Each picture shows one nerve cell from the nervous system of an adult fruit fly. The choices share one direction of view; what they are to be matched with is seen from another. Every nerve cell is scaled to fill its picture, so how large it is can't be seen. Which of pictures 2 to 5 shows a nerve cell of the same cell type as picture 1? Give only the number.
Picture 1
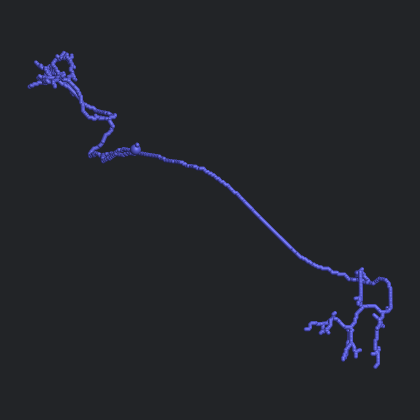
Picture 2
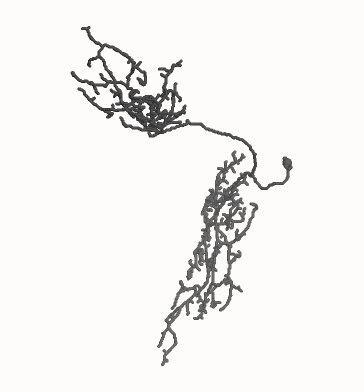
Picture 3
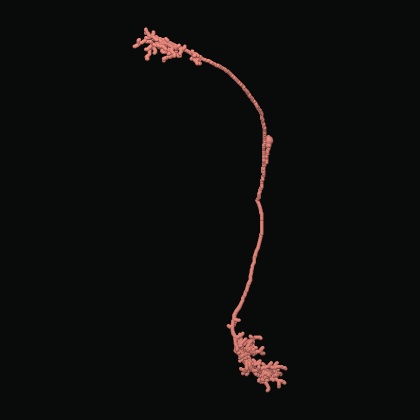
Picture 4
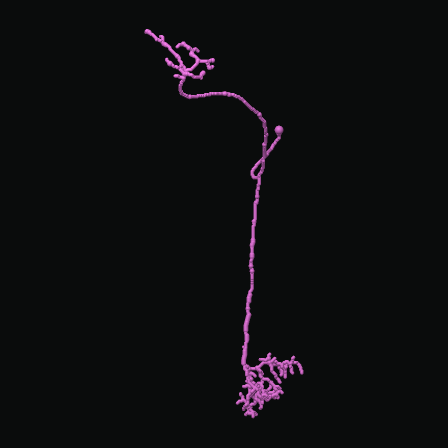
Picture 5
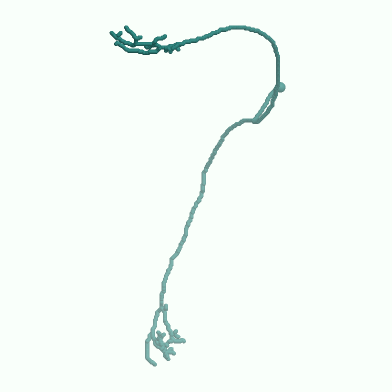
5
